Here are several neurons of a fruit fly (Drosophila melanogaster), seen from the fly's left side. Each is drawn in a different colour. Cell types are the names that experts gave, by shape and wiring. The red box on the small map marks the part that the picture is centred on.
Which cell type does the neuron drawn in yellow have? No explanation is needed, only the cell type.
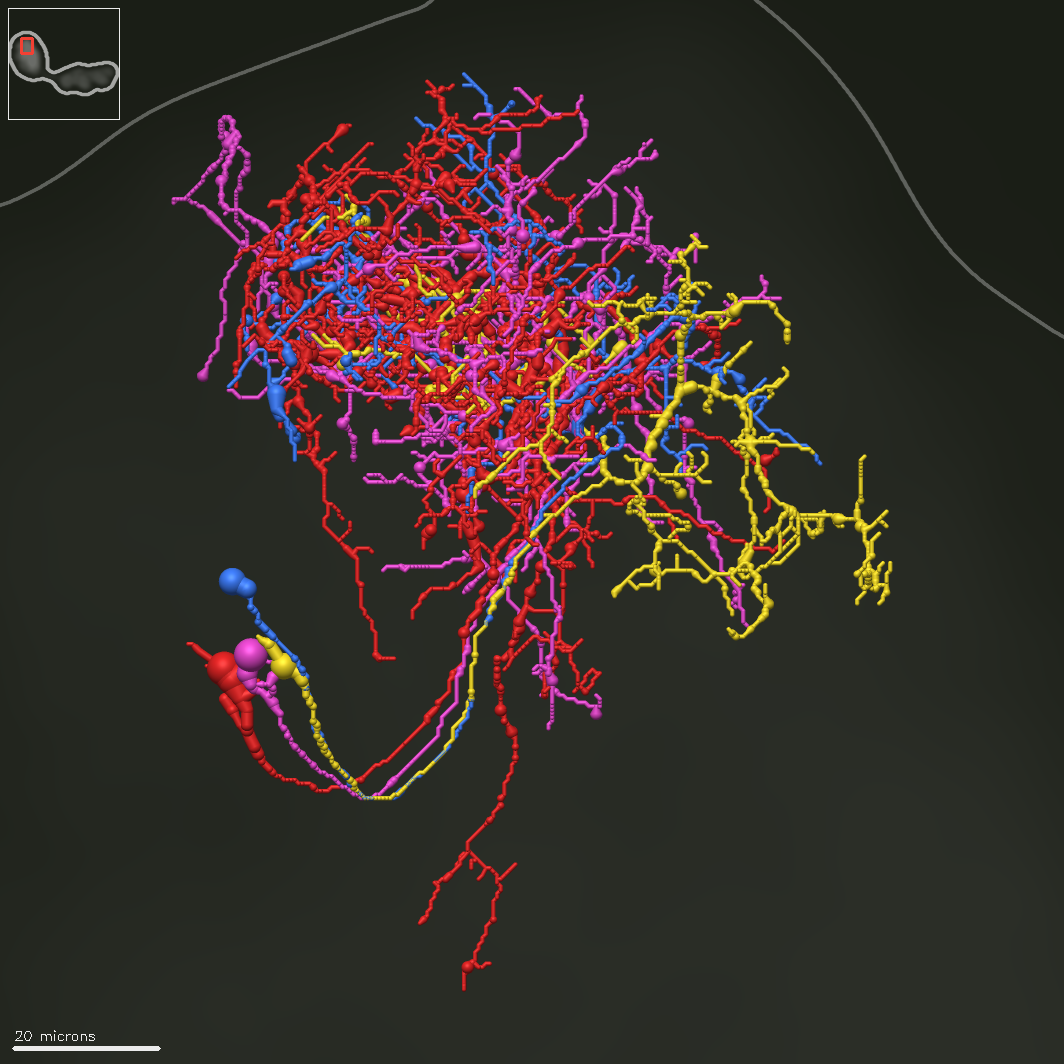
CB2714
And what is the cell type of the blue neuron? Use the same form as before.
CB2688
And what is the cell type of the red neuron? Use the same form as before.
SLP132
